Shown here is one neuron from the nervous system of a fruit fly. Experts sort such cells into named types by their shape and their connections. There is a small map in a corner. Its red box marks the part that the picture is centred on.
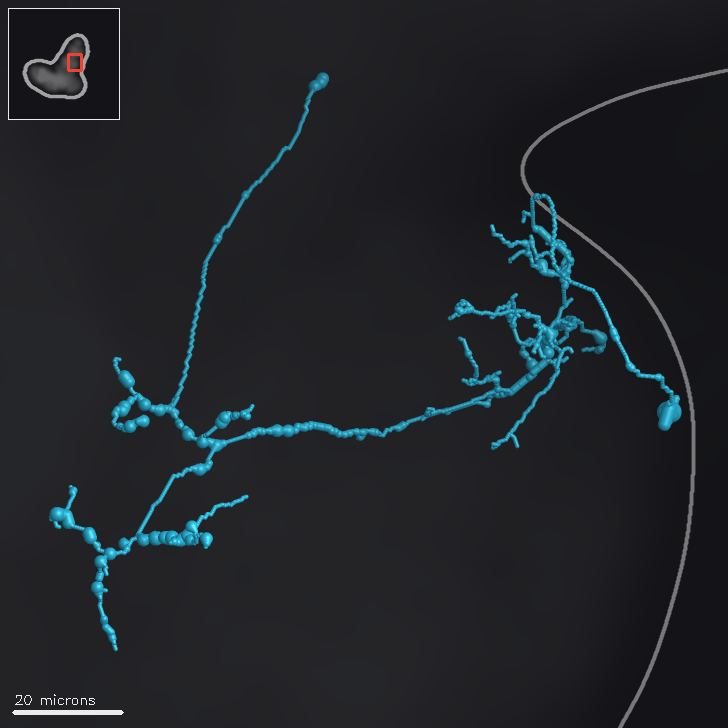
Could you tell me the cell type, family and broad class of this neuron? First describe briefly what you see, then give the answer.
By the scale bar it is about 120 microns wide in this view. Dozens of branch ends can be seen. The cell type is IN19A111. The family is hemilineage 19A. This is a nerve-cord intrinsic neuron.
